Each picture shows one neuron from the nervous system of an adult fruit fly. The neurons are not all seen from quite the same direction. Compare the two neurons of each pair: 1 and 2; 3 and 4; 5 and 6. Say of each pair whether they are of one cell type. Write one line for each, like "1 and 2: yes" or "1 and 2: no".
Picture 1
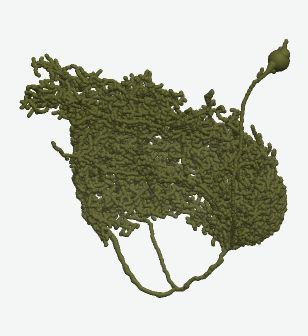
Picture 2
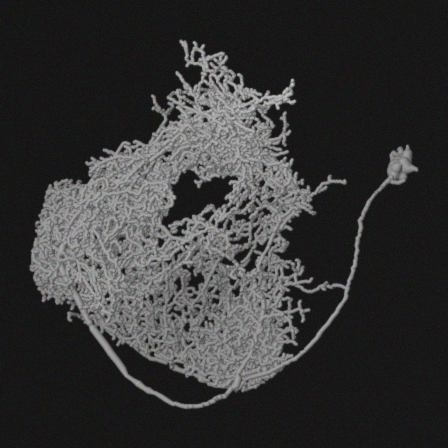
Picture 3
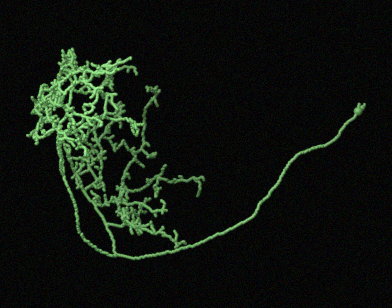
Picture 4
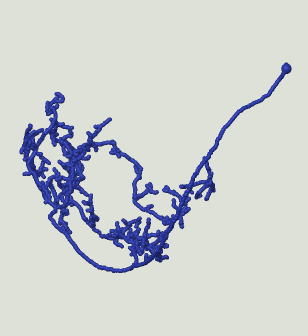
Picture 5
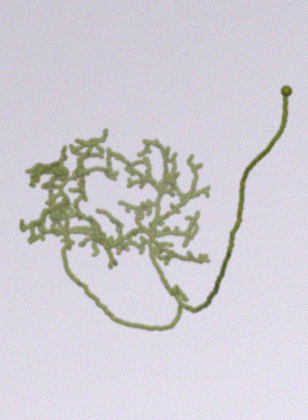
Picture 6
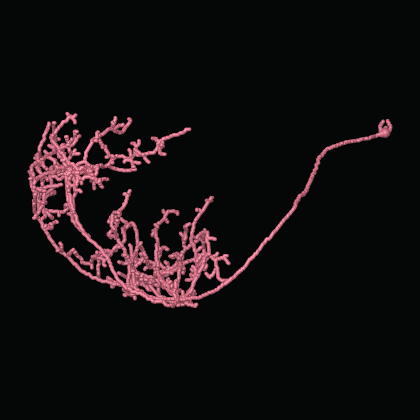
1 and 2: yes
3 and 4: no
5 and 6: no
